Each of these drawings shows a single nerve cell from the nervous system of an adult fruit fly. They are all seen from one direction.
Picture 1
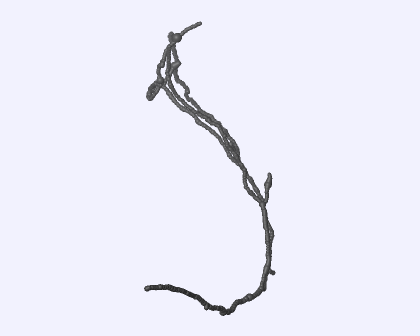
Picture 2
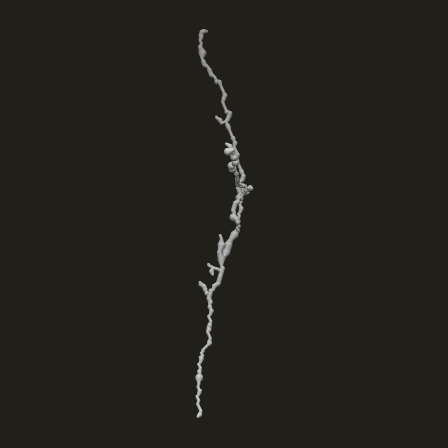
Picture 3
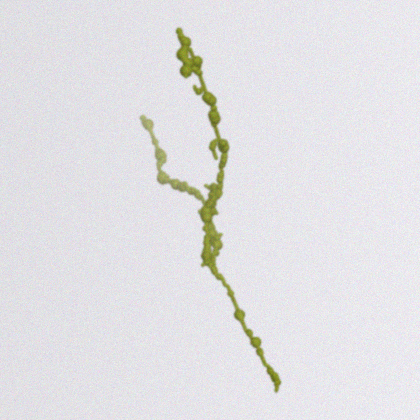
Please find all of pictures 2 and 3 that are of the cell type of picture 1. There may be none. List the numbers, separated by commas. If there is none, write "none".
none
